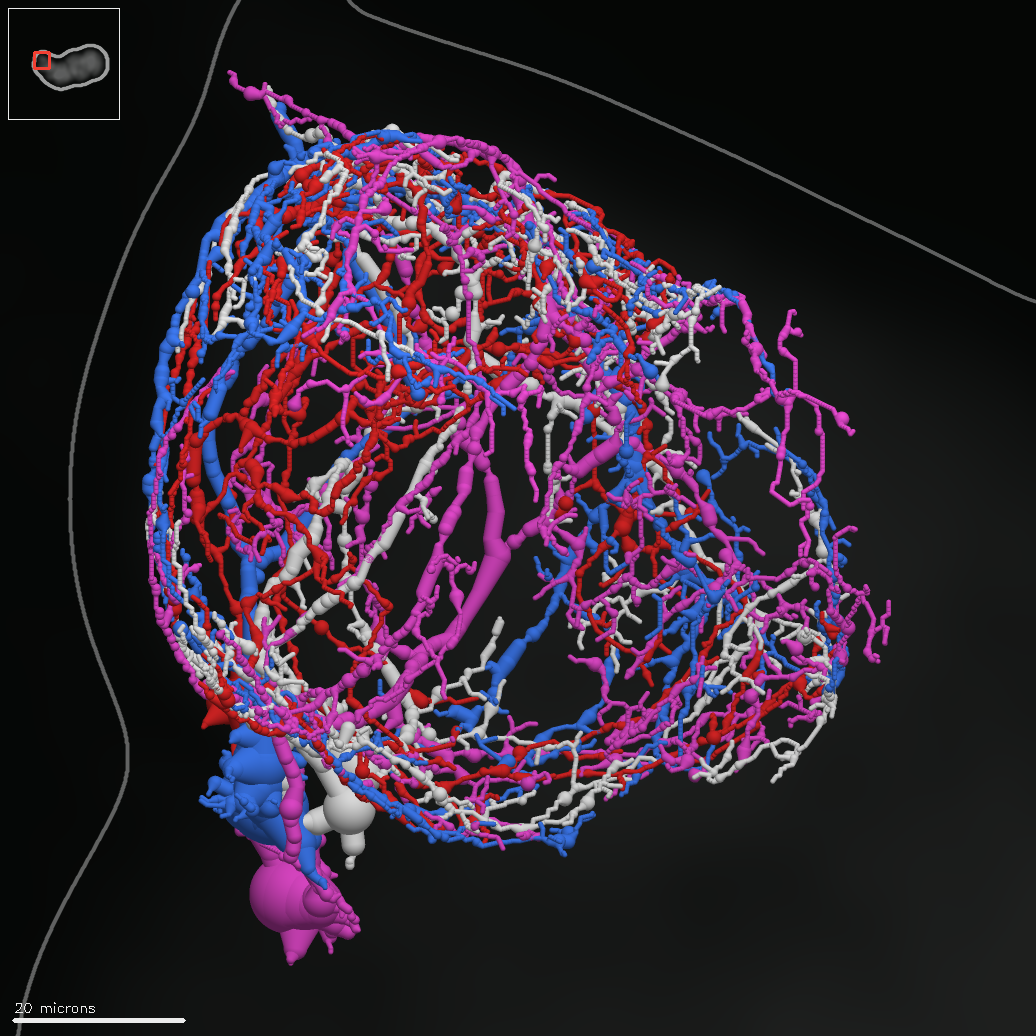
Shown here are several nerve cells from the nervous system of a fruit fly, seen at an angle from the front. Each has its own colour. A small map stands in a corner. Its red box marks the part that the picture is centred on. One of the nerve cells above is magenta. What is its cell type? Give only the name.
EN00B013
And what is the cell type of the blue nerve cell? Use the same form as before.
EN00B010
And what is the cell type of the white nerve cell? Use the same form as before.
EN00B016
